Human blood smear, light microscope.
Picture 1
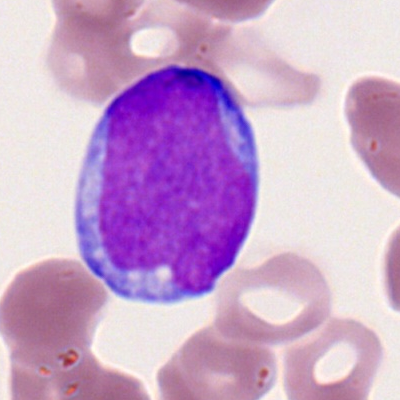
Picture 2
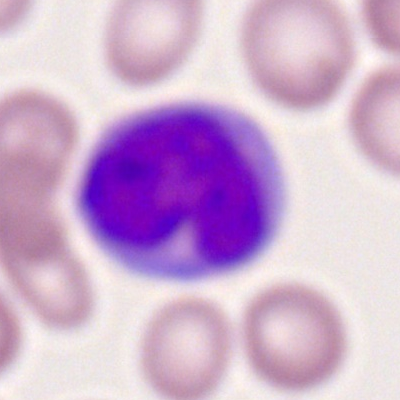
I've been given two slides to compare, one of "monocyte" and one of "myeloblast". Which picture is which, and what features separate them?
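So the myeloblast is the one in picture 1, and picture 2 is the monocyte. Look at the nuclei first: both fill most of their cells, but the monocyte's is deeply indented from its lower side, and its chromatin stains a deep purple.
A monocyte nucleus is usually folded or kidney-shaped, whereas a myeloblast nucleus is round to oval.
The myeloblast's cytoplasm is just a narrow blue rim, with no granules you can see.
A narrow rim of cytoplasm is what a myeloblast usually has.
The monocyte's cytoplasm is a pale lilac-blue, again without distinct granules. As for shape, the myeloblast is a smooth oval, taller than it is wide, with red cells pressing on its top edge, while the monocyte is roughly round and smooth.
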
